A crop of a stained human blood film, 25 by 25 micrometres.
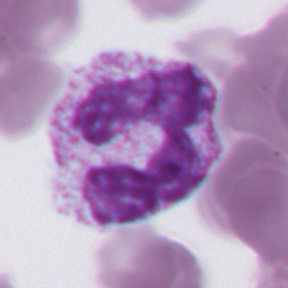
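Segmented neutrophil in a stained smear of human peripheral blood. The chromatin stains dense and dark purple, and it is coarsely clumped. I can see no nucleoli in the nucleus. Numerous pink-violet granules are scattered throughout the cytoplasm, yet I find no vacuoles there.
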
